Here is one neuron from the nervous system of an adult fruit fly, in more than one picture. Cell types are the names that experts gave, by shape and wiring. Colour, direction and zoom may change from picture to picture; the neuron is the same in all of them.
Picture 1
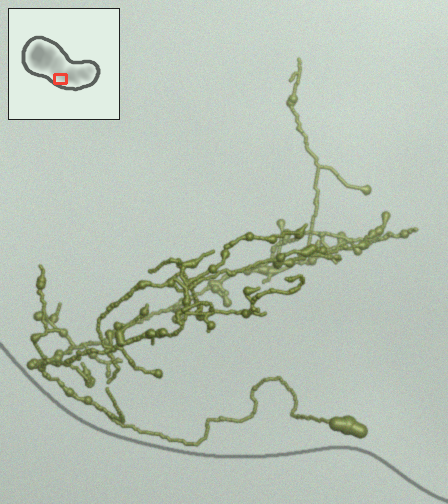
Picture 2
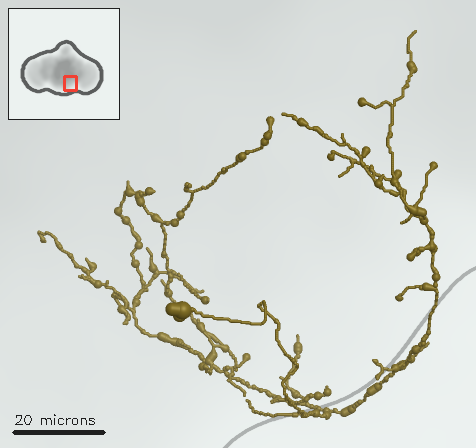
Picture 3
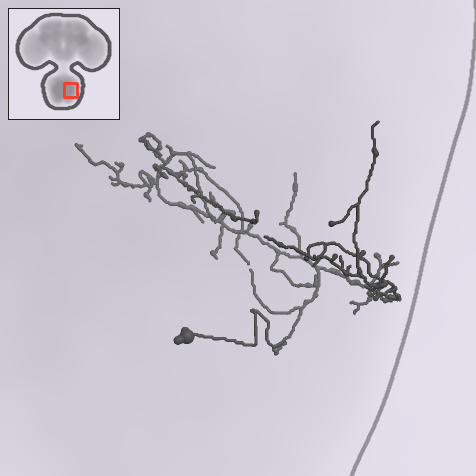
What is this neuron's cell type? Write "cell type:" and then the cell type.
cell type: IN01B035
